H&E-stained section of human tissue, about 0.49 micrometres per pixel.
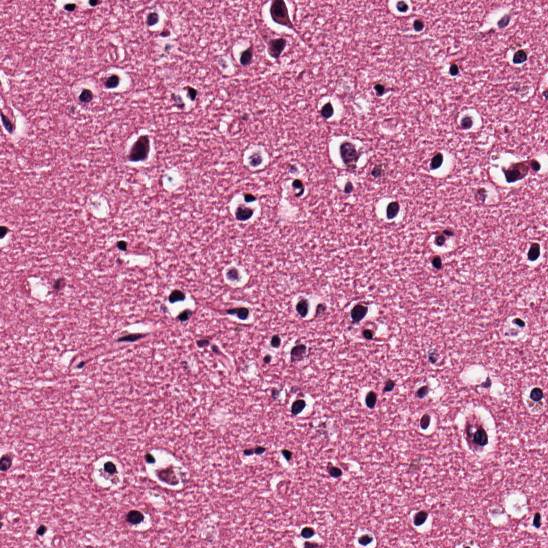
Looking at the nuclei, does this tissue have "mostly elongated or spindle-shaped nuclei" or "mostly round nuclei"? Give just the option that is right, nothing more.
Mostly round nuclei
